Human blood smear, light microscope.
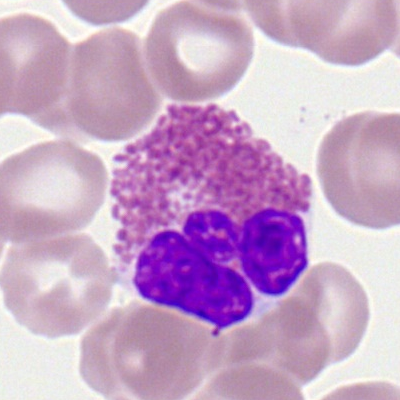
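Eosinophil: central cell, stained human blood smear, light microscopy. Nucleus split into separate lobes, located in lower part of cell. Chromatin dark purple, condensed. Granules pinkish.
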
